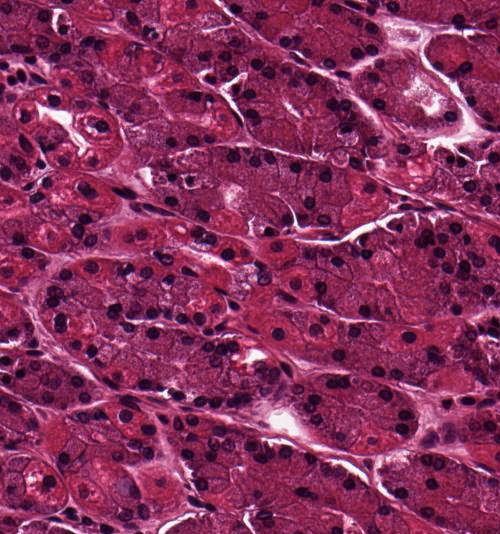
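Stomach. Parietal cells, large with bright pink cytoplasm and a round central nucleus, scattered along tubules throughout the field. Remaining tubule cells: purplish, finely granular cytoplasm, nuclei toward the base. Tubule lumens narrow, mostly hard to see. No fat cells.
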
